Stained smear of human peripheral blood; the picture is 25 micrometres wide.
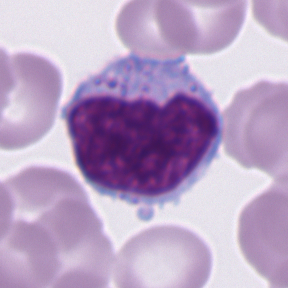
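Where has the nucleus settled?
In the lower part of the cell, with most of the cytoplasm above it; it measures about 13 by 9 micrometres and fills about 60% of the cell's area.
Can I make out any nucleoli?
No, none are visible.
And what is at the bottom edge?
A small rounded bleb projects there, from a cell about 14 micrometres across.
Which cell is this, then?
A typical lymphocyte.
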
